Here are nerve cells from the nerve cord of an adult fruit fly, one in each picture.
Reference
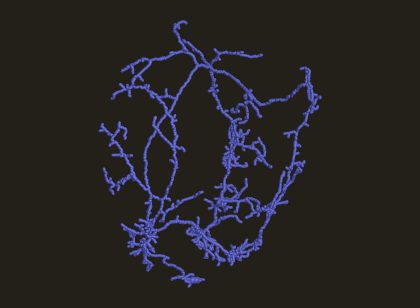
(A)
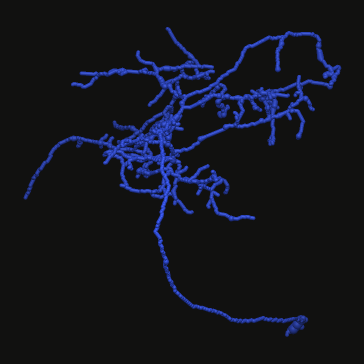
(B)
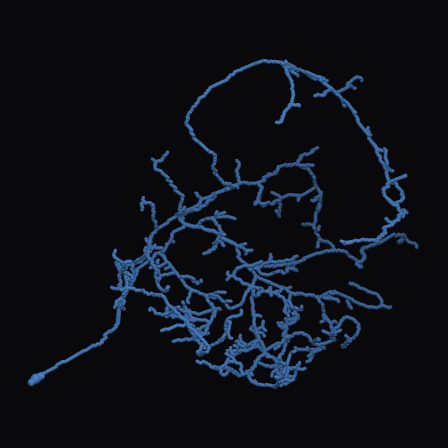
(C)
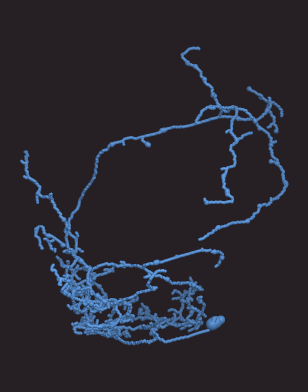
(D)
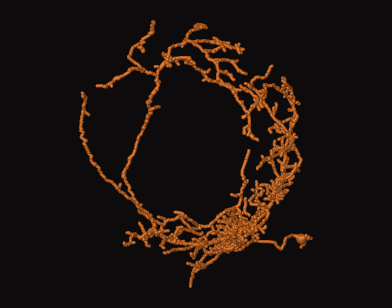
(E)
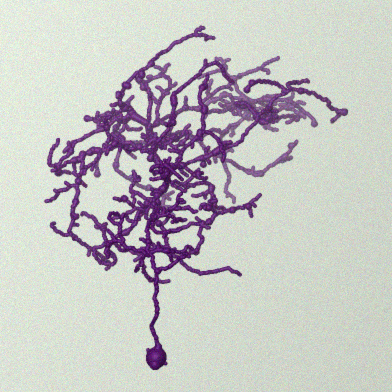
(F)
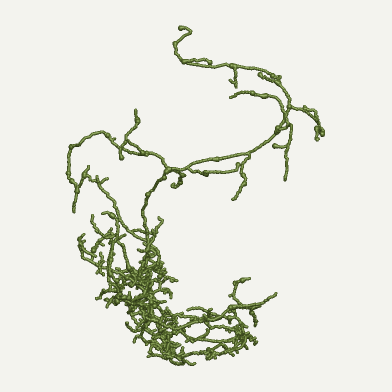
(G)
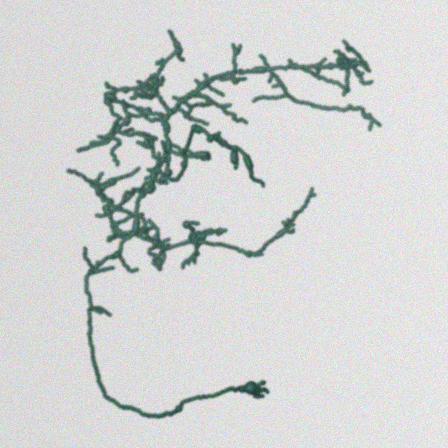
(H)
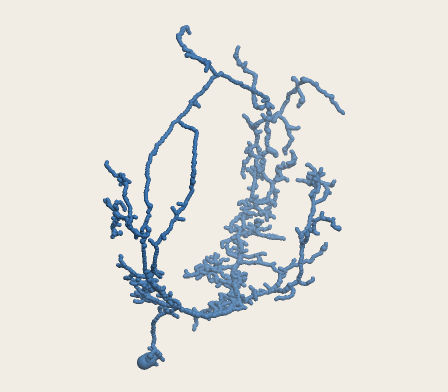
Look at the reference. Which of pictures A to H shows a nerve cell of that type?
Picture H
